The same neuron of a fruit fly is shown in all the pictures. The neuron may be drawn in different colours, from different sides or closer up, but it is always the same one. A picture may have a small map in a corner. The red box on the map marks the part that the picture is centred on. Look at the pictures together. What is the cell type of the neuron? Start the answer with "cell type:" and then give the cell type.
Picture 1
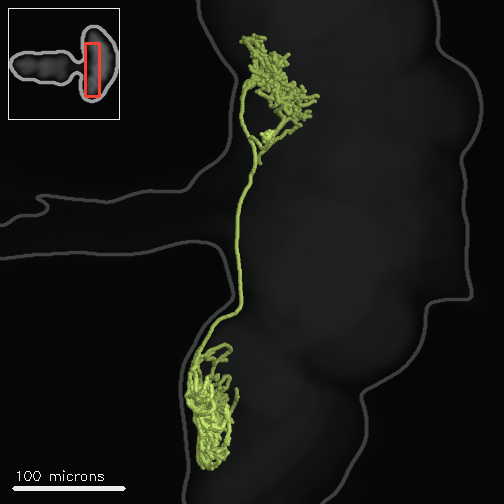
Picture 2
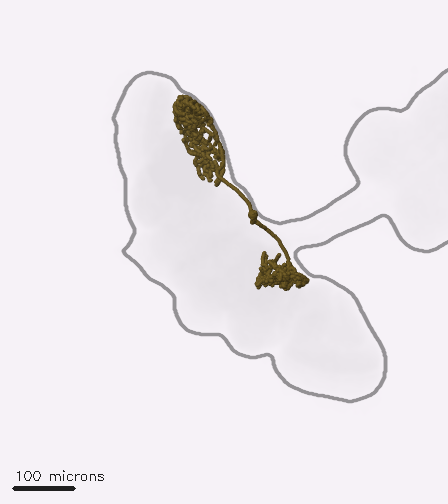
cell type: LPT57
